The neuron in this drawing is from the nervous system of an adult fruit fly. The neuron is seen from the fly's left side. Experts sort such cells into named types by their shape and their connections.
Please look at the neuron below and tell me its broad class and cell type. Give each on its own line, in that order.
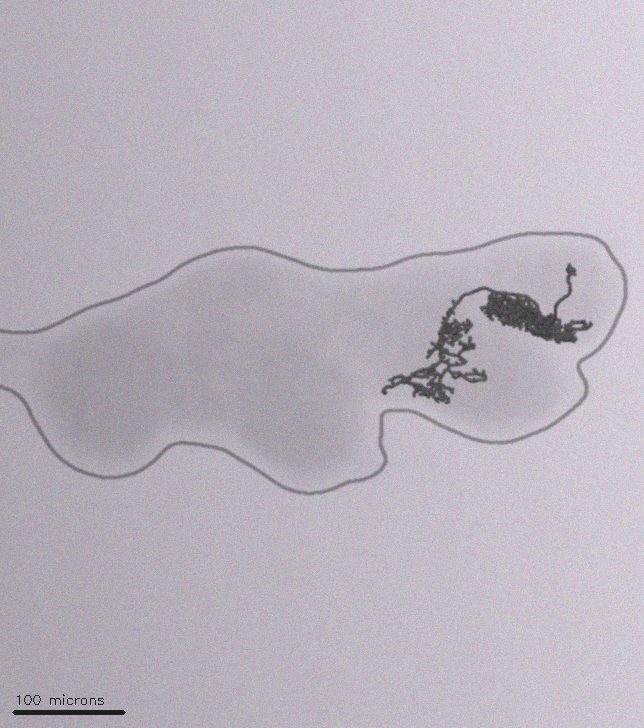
nerve-cord intrinsic neuron
INXXX100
